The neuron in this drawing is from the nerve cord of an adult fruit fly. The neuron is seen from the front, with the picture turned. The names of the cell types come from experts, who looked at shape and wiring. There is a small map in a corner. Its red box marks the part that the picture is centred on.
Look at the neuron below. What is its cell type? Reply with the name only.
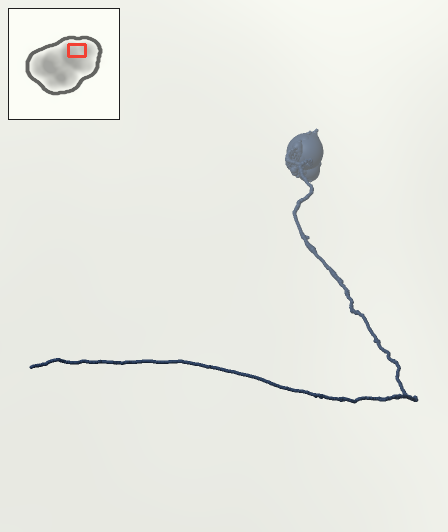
IN21A086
